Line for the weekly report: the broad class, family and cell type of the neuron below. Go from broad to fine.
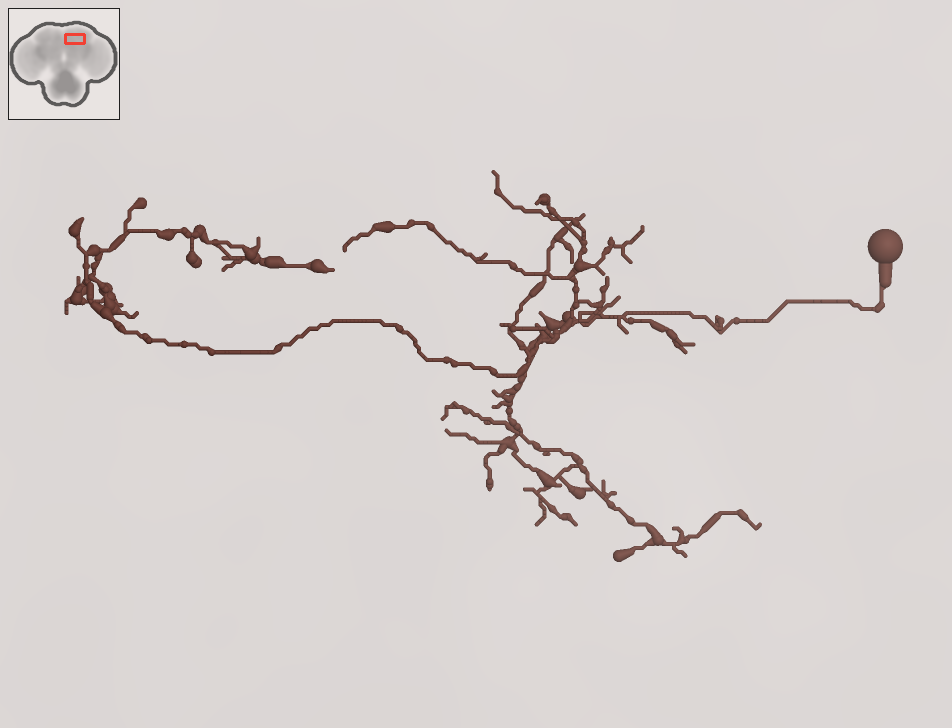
central-brain intrinsic neuron; hemilineage CLp2; SMP279_c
